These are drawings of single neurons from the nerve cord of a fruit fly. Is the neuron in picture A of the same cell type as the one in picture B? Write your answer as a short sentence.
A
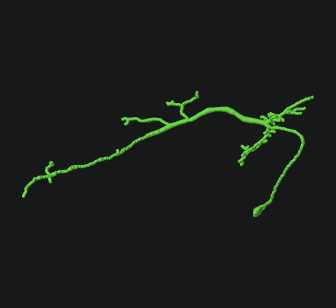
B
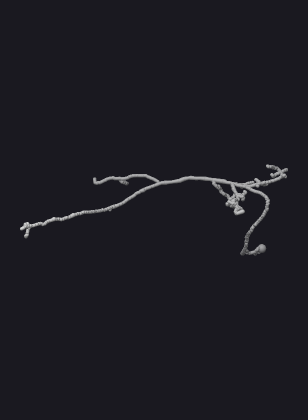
They are of different cell types.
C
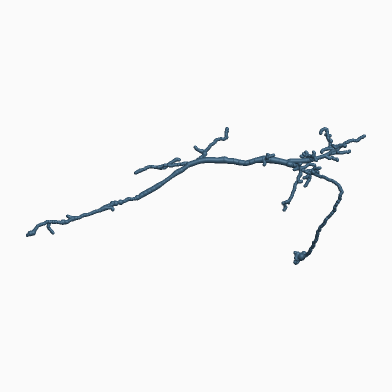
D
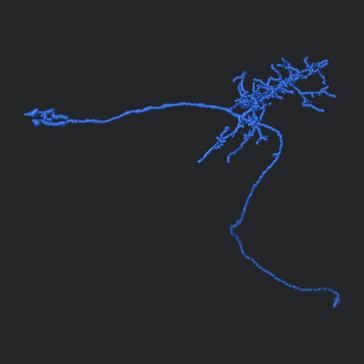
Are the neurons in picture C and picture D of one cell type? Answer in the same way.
They are of different cell types.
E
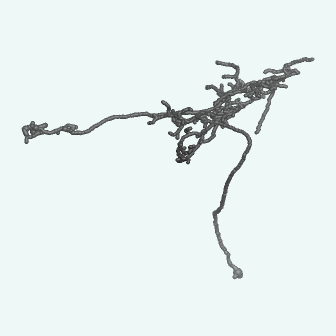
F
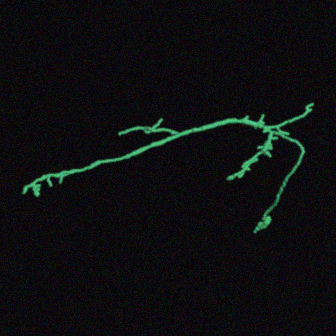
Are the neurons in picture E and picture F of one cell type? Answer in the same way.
They are of different cell types.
